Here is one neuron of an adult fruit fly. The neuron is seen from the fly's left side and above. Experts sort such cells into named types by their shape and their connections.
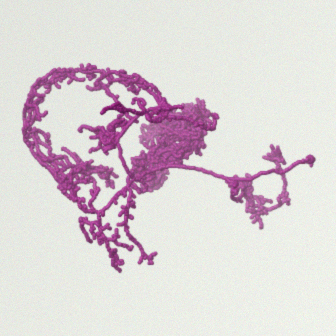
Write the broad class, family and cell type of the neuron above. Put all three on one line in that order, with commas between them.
central-brain intrinsic neuron, class CX, FB4M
